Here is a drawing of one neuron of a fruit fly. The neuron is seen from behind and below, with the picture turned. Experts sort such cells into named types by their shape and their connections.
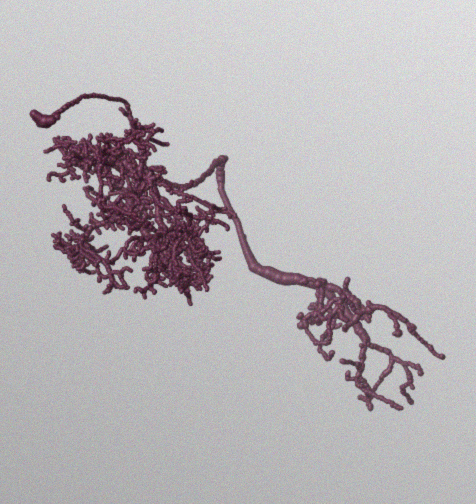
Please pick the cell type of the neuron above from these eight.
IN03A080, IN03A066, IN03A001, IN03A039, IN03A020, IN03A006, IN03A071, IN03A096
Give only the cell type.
IN03A001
